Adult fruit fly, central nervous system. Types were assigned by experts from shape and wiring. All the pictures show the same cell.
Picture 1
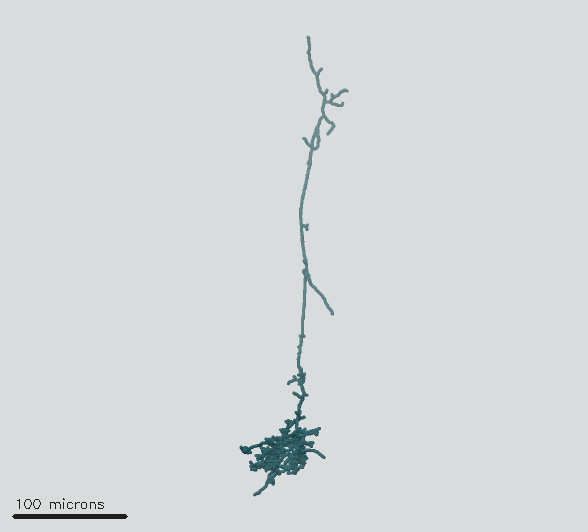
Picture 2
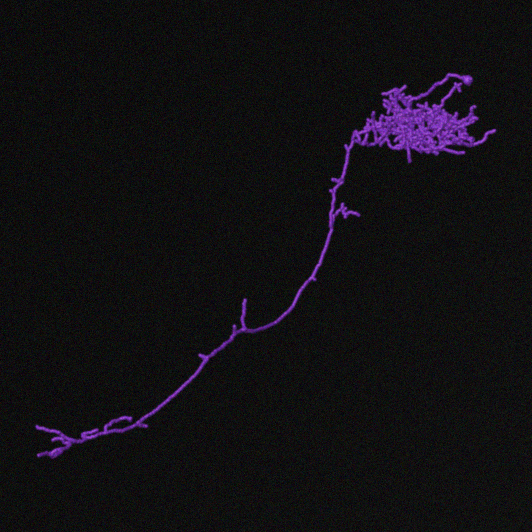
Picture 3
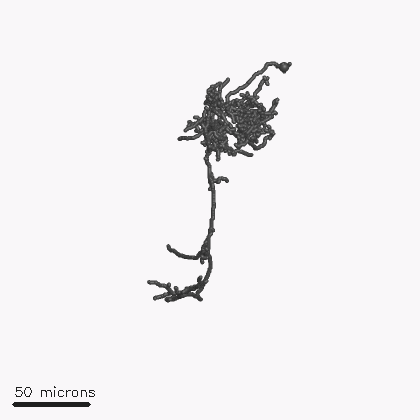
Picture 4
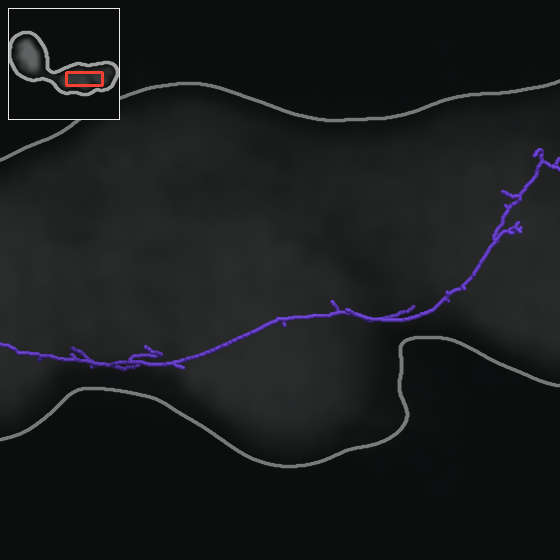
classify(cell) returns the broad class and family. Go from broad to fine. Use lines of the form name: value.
broad class: nerve-cord intrinsic neuron
family: hemilineage 05B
